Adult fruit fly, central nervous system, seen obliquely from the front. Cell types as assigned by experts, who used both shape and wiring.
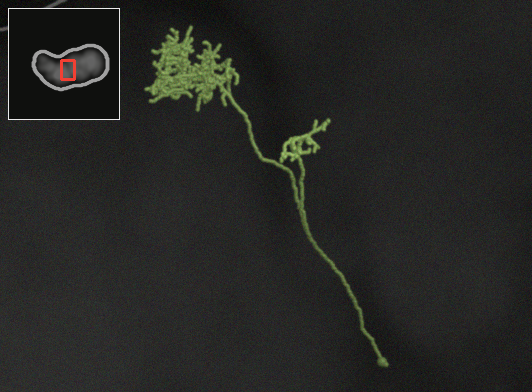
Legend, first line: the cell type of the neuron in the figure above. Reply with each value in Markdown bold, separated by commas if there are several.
**LC15**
